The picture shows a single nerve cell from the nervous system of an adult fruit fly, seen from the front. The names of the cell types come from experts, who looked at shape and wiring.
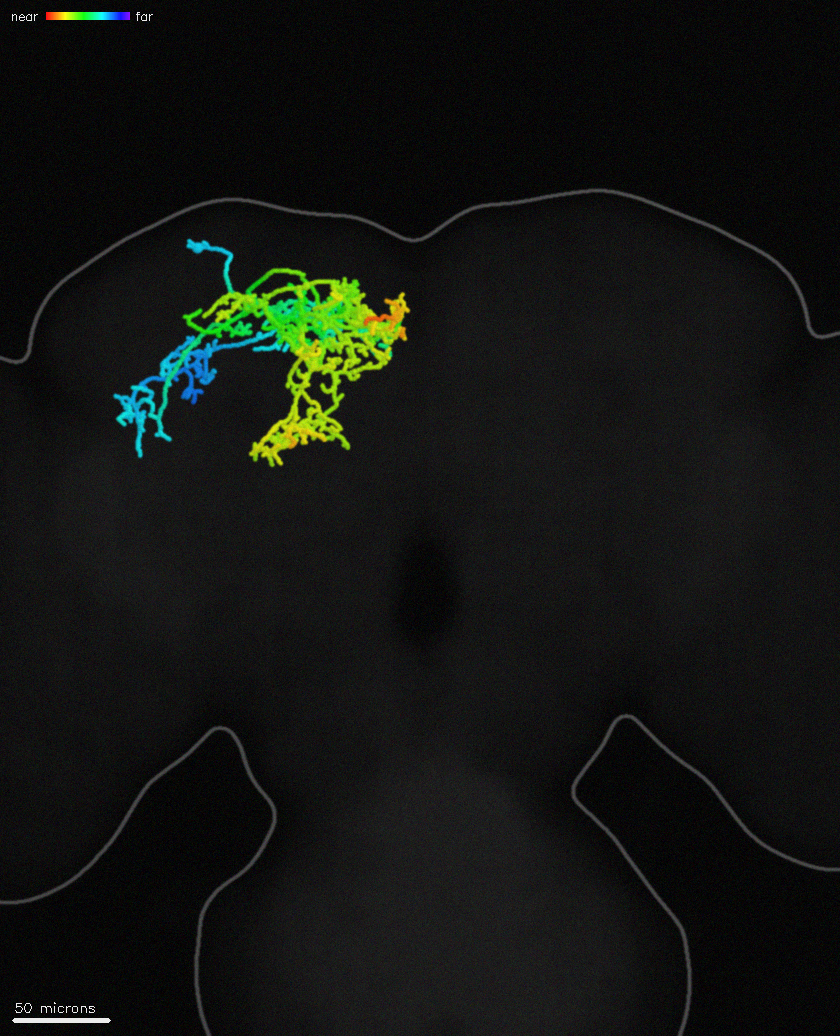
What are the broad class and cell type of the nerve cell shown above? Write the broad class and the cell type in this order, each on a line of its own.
central-brain intrinsic neuron
SMP237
